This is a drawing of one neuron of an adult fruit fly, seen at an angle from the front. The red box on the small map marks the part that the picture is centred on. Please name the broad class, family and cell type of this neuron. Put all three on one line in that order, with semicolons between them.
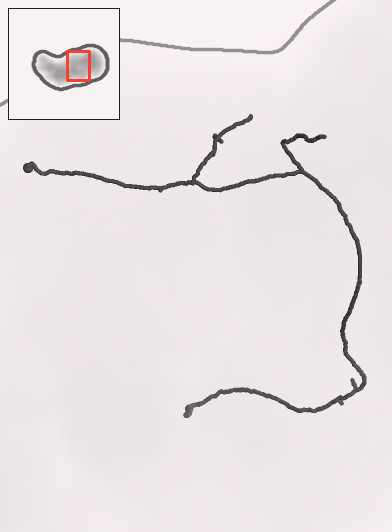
central-brain intrinsic neuron; hemilineage SMPpv2_dorsal; CB4242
